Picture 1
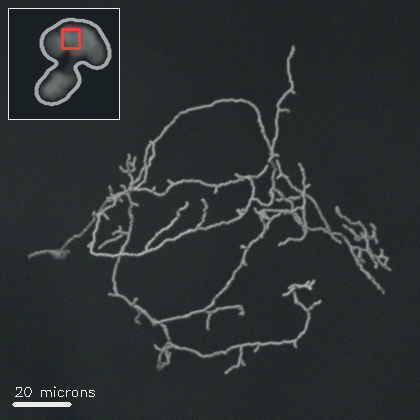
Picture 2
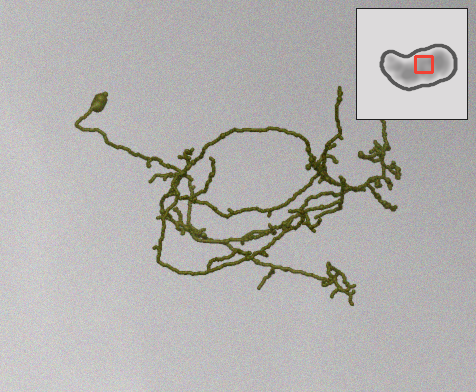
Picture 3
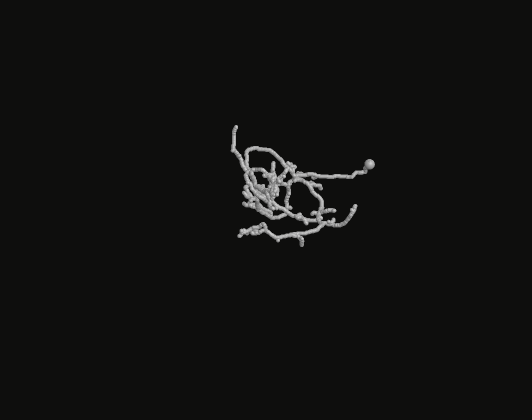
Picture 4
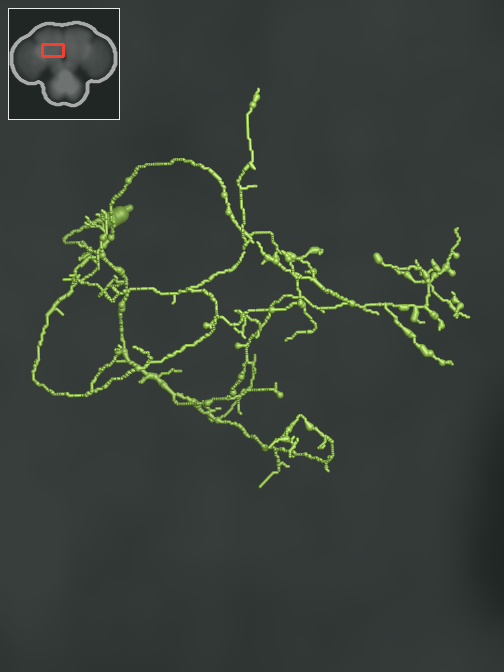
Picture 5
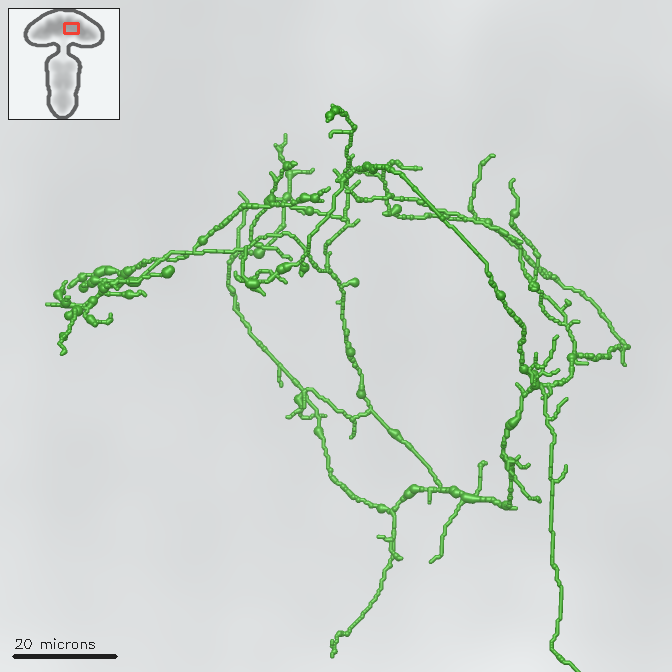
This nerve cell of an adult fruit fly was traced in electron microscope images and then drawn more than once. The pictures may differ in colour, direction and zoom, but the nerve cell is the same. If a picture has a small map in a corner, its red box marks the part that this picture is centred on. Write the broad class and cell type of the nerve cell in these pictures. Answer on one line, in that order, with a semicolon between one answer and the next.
central-brain intrinsic neuron; PVLP209m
